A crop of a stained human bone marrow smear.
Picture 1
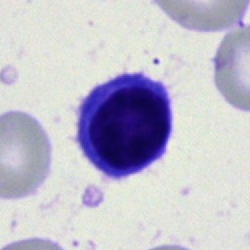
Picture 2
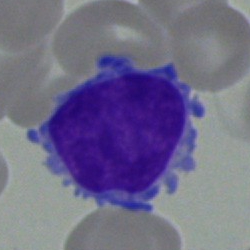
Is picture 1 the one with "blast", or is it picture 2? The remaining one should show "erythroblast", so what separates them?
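The first picture shows an erythroblast; the second, a blast.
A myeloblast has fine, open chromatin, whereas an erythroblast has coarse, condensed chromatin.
In the second picture the chromatin is deep purple, finely textured and fairly even throughout, in keeping with a blast. The erythroblast has short, fine, hair-like surface projections and a thin rim of deep blue cytoplasm, widest on the left. The blast is roughly round with a ragged border, short irregular projections all around its edge, and likewise only a thin cytoplasmic rim.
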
